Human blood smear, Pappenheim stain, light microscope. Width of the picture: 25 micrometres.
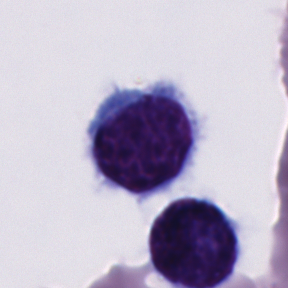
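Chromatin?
Dark purple, crossed by a network of paler lines.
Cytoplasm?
Scant blue rim, widest at upper left.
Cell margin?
Fine, ragged, hair-like projections.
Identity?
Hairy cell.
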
